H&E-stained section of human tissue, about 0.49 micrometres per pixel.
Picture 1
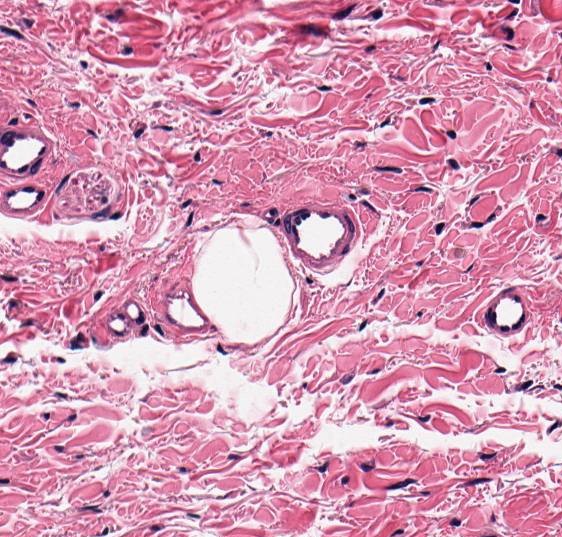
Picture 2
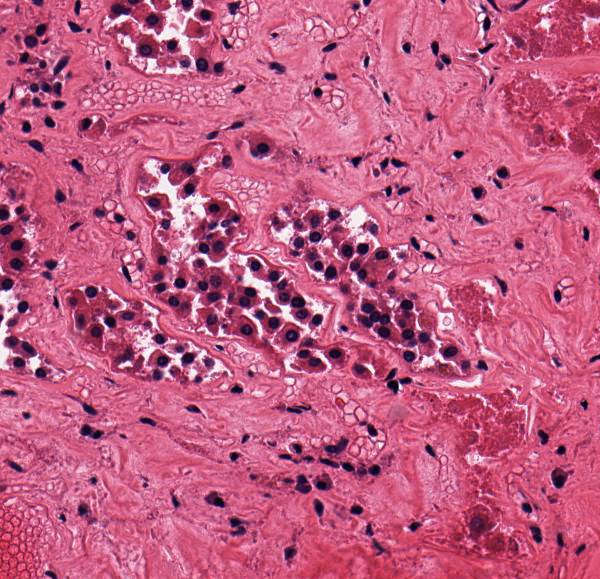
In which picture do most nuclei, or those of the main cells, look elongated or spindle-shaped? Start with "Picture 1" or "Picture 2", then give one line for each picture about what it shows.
Picture 1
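Picture 1: Nuclei are sparse, small, dark and mostly elongated, lying singly between the collagen bundles.
Picture 2: The cells in the nests have round, dark, centrally placed nuclei.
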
